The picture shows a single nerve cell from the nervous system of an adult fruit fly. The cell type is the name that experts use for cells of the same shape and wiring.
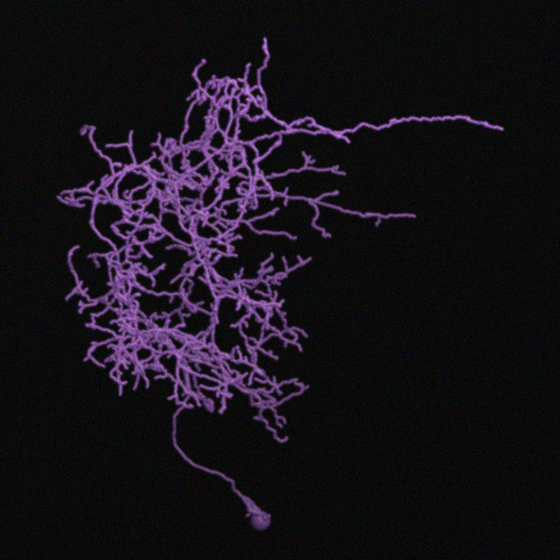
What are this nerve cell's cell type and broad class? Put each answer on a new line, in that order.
AVLP566
central-brain intrinsic neuron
